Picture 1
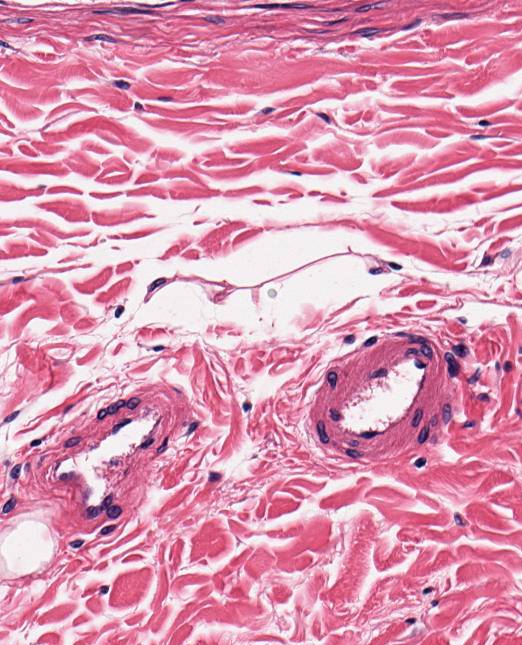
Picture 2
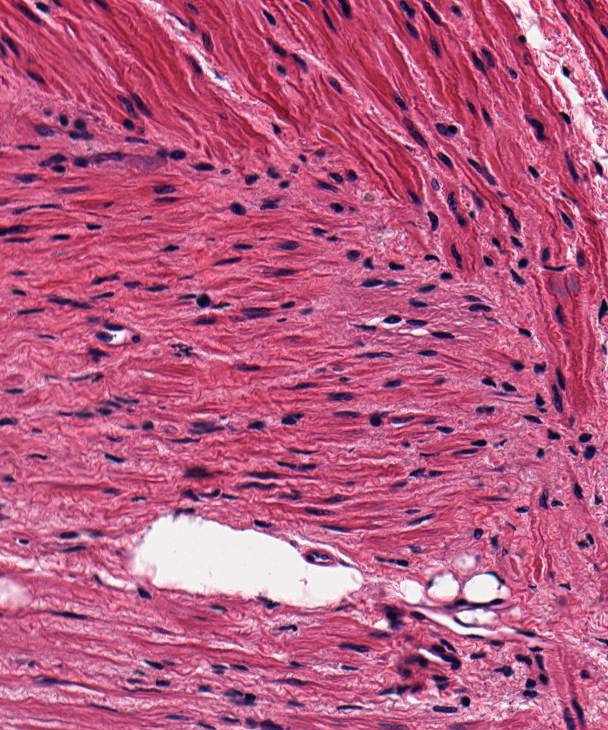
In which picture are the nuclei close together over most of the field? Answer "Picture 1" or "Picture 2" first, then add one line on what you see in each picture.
Picture 2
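What picture 1 shows: The field is made up of dense, eosinophilic collagen bundles with few cells between them.
What picture 2 shows: The field is made up of bundles of spindle-shaped cells packed closely together.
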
